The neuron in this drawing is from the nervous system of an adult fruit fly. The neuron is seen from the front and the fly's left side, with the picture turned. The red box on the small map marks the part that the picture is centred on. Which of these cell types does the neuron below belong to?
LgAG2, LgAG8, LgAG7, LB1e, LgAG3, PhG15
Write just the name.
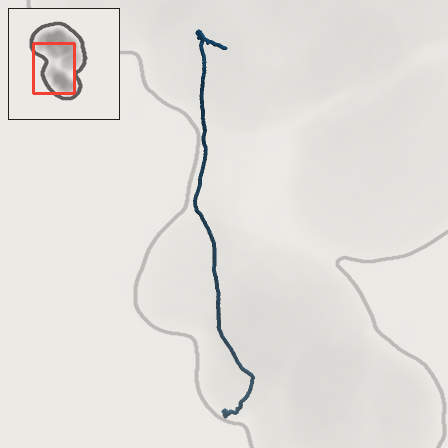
LgAG8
